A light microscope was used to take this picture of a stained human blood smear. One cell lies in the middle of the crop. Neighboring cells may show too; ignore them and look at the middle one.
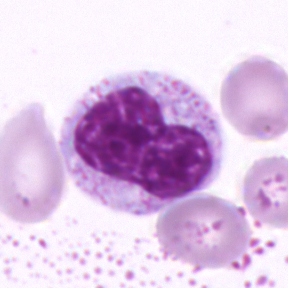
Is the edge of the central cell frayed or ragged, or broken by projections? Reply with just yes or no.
No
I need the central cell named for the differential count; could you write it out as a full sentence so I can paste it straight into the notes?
The cell shown in the center of this light-microscope crop is a metamyelocyte.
